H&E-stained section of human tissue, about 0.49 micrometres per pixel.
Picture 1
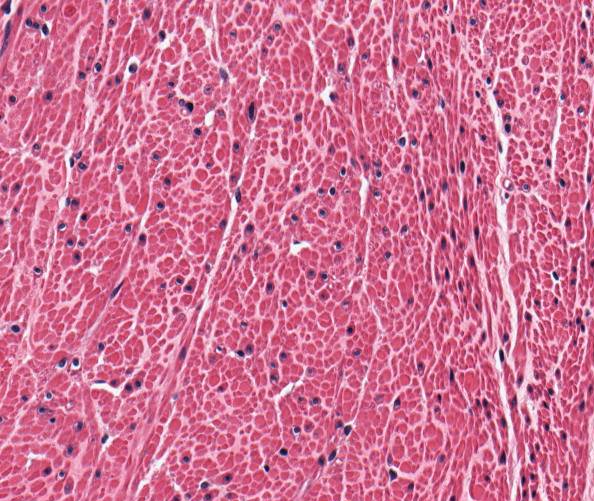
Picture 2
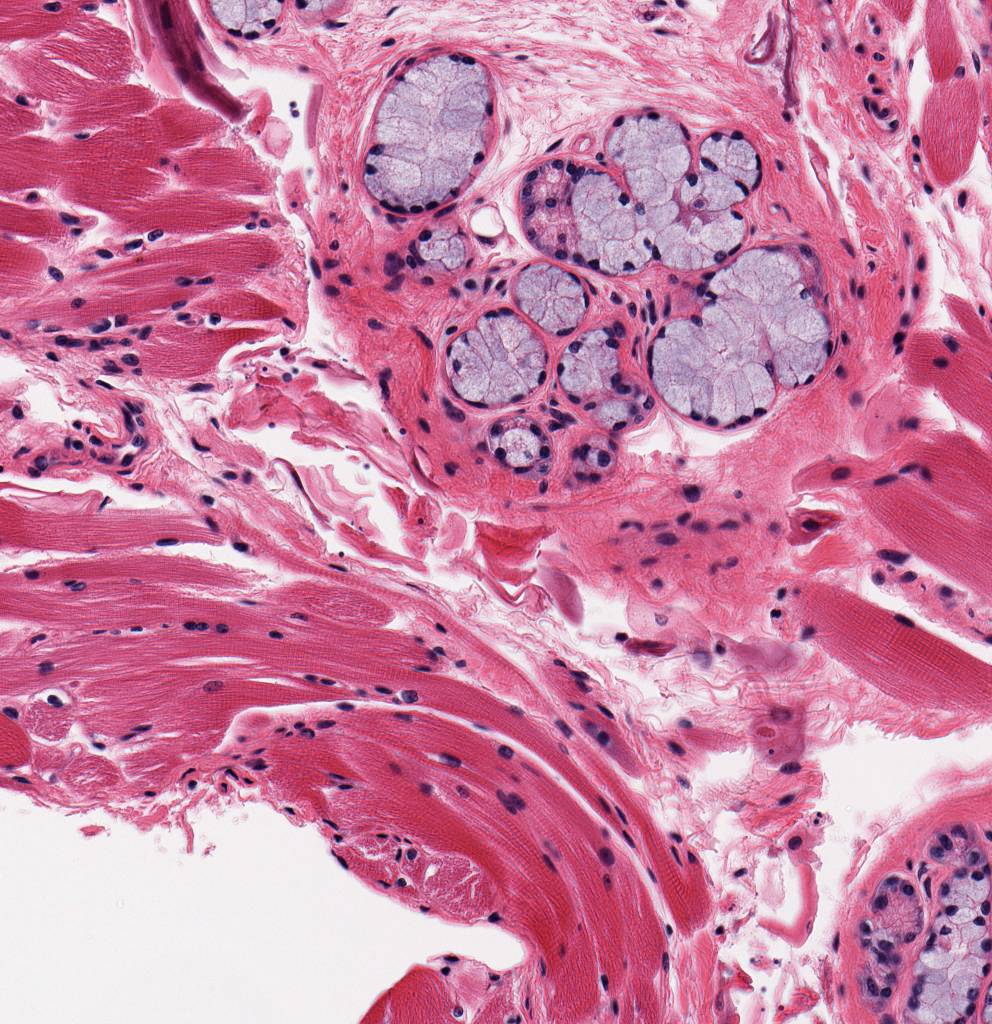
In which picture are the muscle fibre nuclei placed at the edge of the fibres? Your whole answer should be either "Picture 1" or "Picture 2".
Picture 2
